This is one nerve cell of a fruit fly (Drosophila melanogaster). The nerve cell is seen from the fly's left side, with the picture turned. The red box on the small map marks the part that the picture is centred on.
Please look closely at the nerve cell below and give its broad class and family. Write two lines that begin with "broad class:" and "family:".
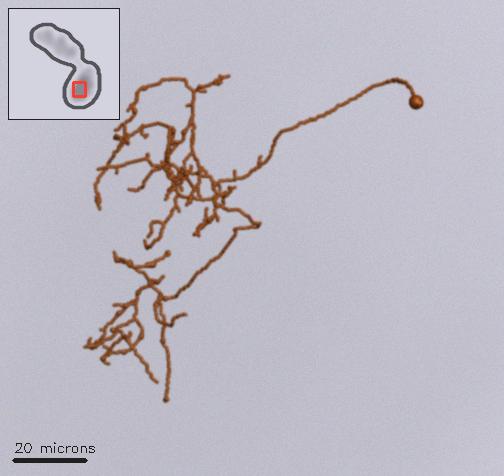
broad class: central-brain intrinsic neuron
family: hemilineage LHa2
